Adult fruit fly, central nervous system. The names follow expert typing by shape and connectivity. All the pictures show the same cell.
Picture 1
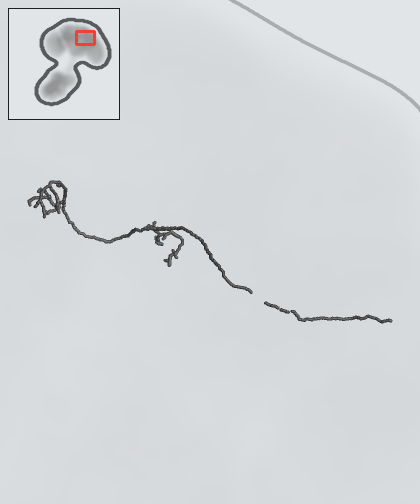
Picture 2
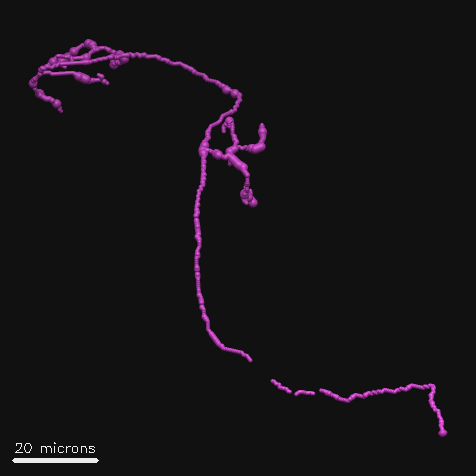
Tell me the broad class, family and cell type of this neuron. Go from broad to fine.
sensory neuron entering the brain; class olfactory; ORN_DM1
